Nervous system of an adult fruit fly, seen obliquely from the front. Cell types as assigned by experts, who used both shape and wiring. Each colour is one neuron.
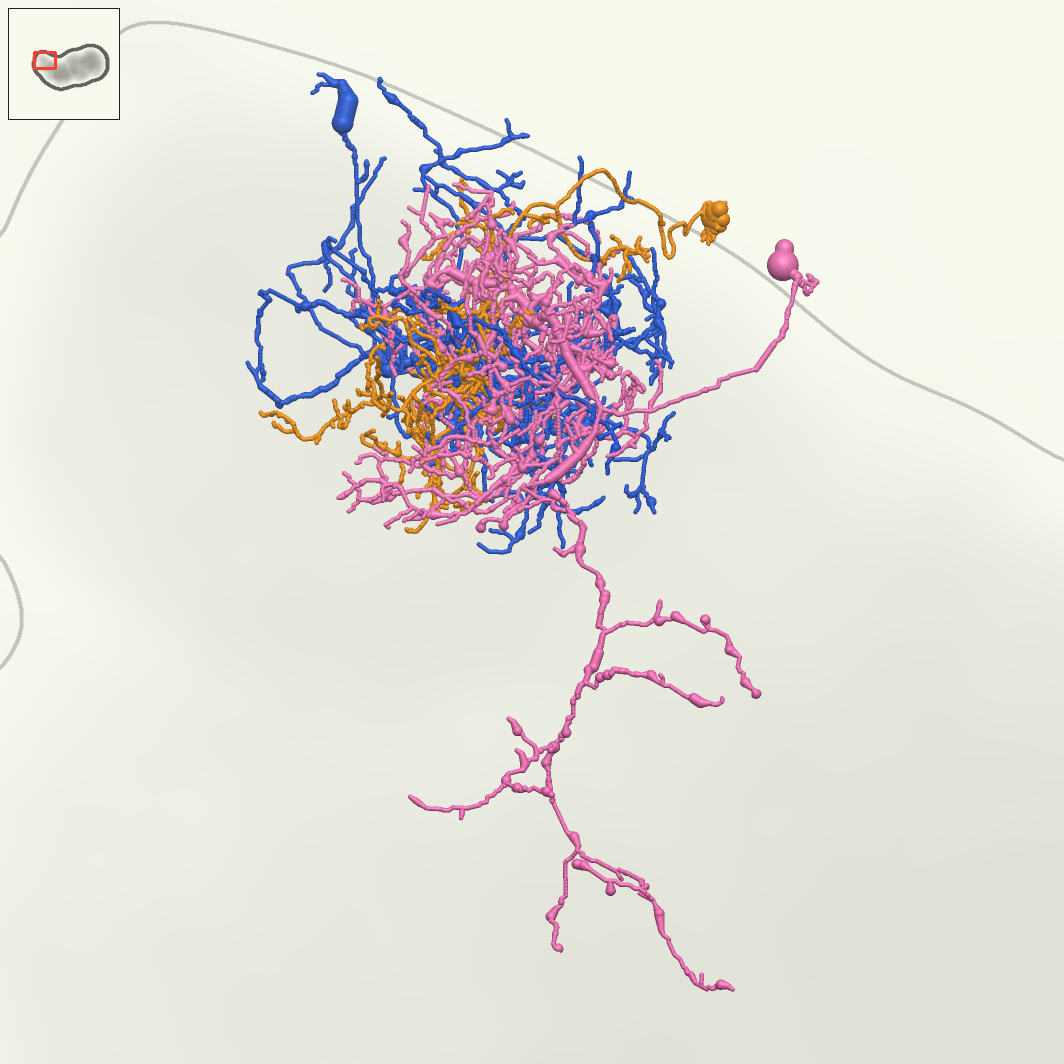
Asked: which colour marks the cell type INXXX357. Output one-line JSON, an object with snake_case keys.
{"colour": "blue"}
